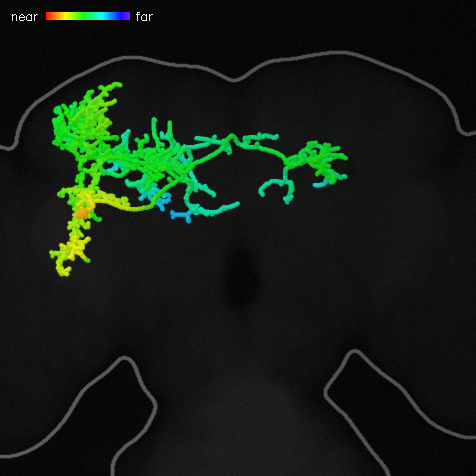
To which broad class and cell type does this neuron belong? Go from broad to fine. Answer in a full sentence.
A central-brain intrinsic neuron, type CL110.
